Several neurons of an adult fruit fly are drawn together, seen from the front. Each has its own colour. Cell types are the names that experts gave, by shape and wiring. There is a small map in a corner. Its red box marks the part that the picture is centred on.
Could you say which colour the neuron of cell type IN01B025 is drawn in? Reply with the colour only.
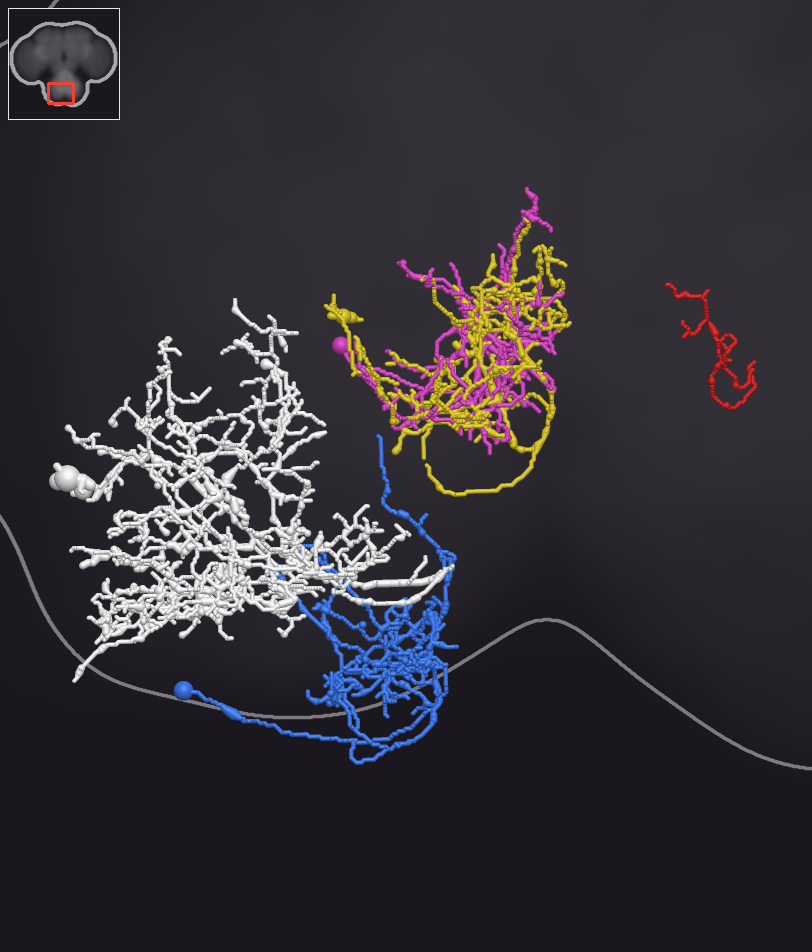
yellow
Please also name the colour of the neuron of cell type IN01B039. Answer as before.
blue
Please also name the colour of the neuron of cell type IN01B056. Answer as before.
magenta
